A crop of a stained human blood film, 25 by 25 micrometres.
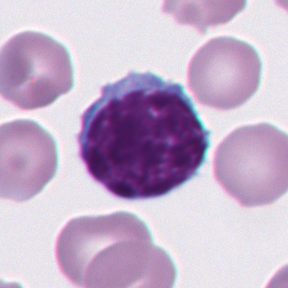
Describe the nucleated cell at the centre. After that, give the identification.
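Starting with the outline: the cell is roughly round. Next, the nucleus is a single rounded mass without lobes. The cytoplasm is pale blue. Last, small irregular projections stand out along the upper edge of the cell. The cell is a typical lymphocyte.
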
